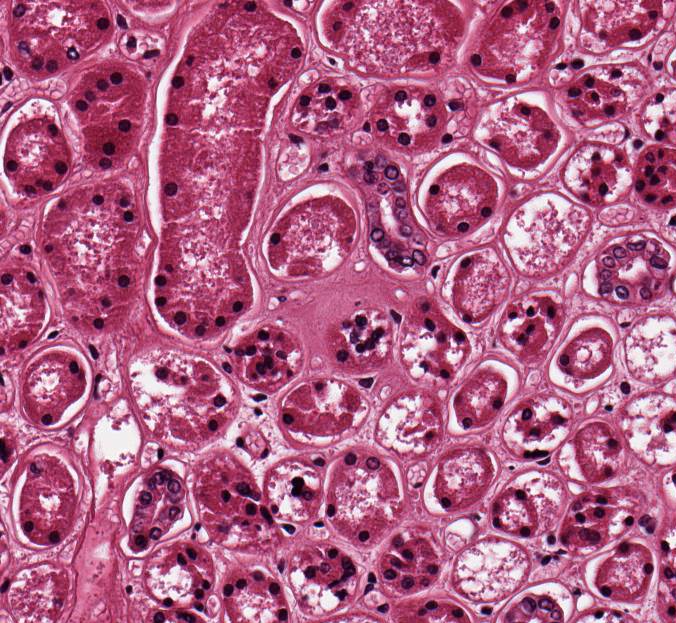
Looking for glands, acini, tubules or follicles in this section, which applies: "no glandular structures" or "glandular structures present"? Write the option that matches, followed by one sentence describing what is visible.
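Glandular structures present. The field is packed with closely set tubules, most of them cut in cross-section as round or oval profiles.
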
